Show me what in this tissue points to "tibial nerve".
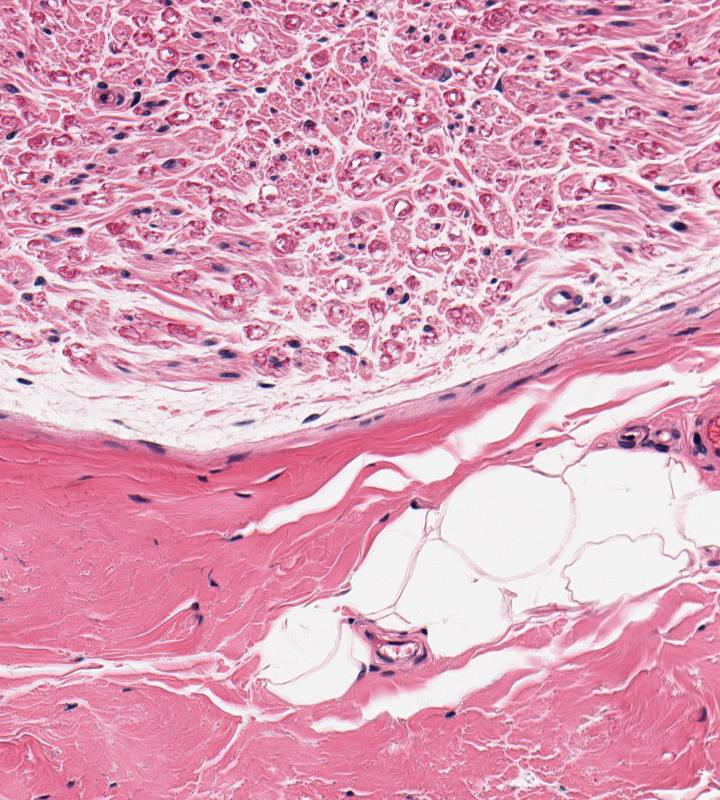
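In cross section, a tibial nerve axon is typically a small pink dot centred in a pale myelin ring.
Most upper-bundle fibres, cut across, look like that: small round profiles, pink centre, clear halo.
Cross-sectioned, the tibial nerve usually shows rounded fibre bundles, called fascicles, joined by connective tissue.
The lower half is dense pink collagen with only sparse, thin, dark nuclei.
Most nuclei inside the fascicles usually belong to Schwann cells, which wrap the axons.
Here, small, dark, elongated to oval nuclei lie scattered between the upper bundle's fibres.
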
